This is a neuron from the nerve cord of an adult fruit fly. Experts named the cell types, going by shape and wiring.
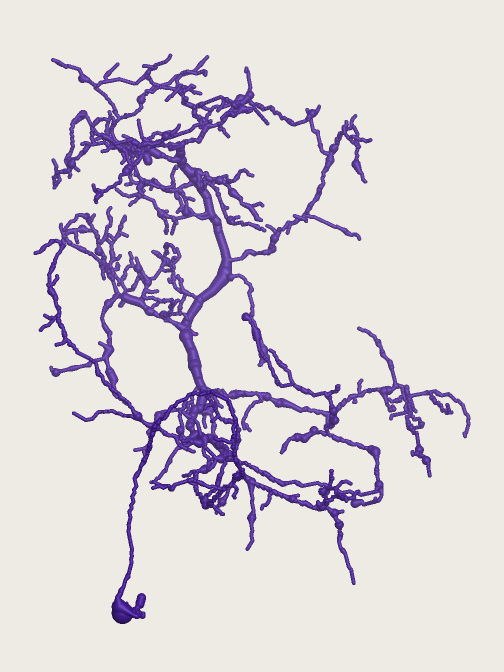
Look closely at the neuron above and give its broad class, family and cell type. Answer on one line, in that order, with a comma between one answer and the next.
nerve-cord intrinsic neuron, hemilineage 03A, IN03A046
